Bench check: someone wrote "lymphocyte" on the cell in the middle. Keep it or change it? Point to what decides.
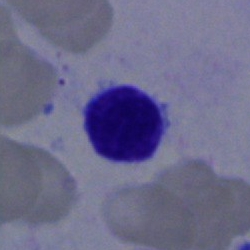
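The outline is roughly round; the cell touches no other cell, and small purple dots lie to its upper left. Its chromatin is dense and stains an even deep purple, and no nucleoli can be made out. Cytoplasm shows only as a very thin, pale bluish fringe at the edge. Along the right edge, small irregular pale projections stick out.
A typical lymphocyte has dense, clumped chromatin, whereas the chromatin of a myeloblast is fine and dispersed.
So the dense chromatin speaks for lymphocyte and against blast.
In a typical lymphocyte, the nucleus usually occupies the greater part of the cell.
The thin fringe of cytoplasm matches that, but it would suit blast as well.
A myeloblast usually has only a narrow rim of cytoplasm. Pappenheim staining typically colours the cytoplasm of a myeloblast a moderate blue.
Here the fringe is pale bluish, which tells further against blast. The name lymphocyte fits this cell.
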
